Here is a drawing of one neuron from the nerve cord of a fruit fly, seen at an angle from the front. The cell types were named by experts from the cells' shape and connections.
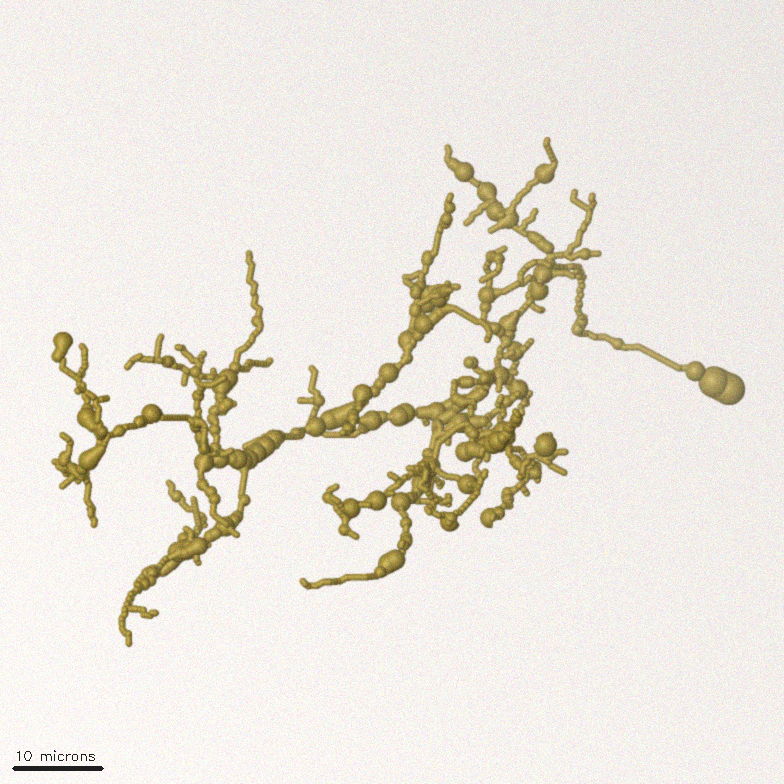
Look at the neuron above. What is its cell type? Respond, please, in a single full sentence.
Regarding its cell type, the neuron is IN20A.22A058.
